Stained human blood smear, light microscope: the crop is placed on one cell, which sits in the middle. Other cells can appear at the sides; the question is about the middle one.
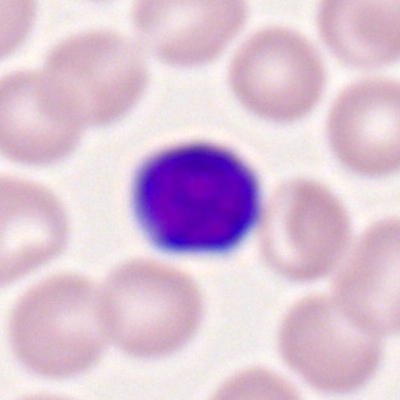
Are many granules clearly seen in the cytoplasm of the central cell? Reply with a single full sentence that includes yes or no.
No, not a single granule can be seen in its cytoplasm.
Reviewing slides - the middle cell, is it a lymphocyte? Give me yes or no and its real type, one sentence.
Yes, the middle cell of the field is a lymphocyte.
